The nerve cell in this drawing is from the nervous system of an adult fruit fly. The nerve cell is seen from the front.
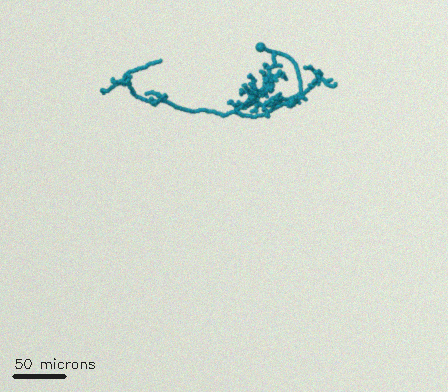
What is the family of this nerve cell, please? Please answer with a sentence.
The family is hemilineage SMPp&v1_posterior.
